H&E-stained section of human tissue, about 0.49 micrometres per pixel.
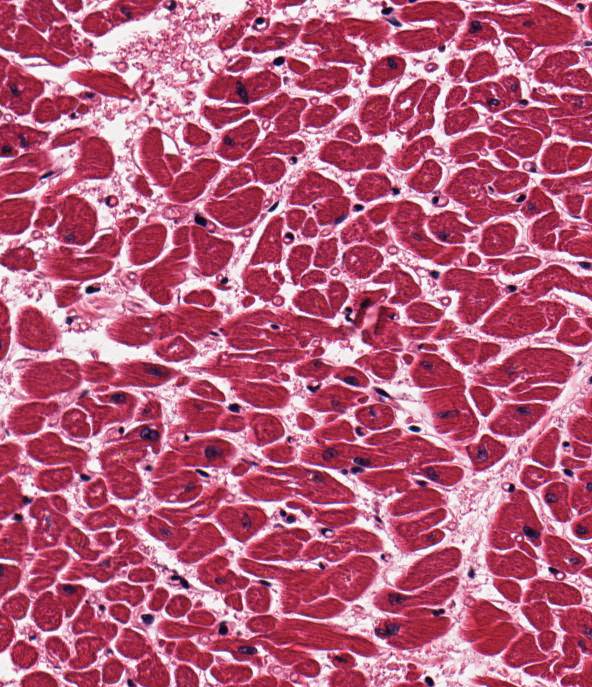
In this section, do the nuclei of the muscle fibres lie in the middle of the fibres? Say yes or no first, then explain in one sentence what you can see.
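Yes. Where a fibre nucleus is seen, it lies in the centre of the fibre profile.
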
